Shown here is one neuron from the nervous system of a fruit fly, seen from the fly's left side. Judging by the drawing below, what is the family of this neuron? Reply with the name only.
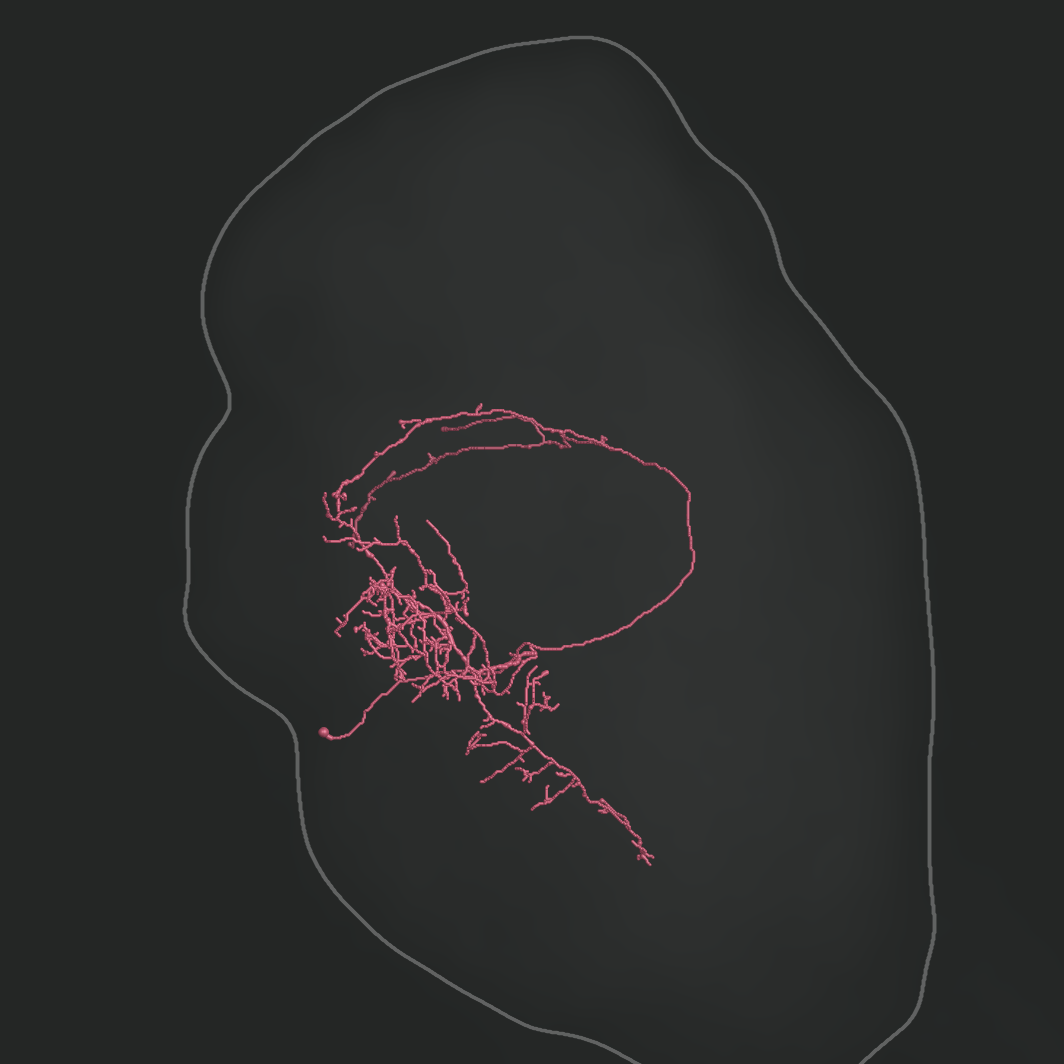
hemilineage LALv1_ventral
